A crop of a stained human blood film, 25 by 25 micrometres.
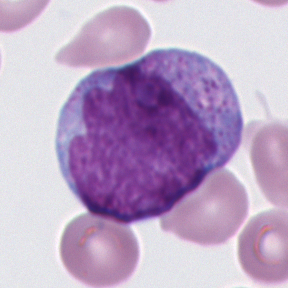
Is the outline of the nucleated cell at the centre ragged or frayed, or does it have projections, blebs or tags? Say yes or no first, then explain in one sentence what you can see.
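No. The cell outline is round to slightly oval with a smooth edge.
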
